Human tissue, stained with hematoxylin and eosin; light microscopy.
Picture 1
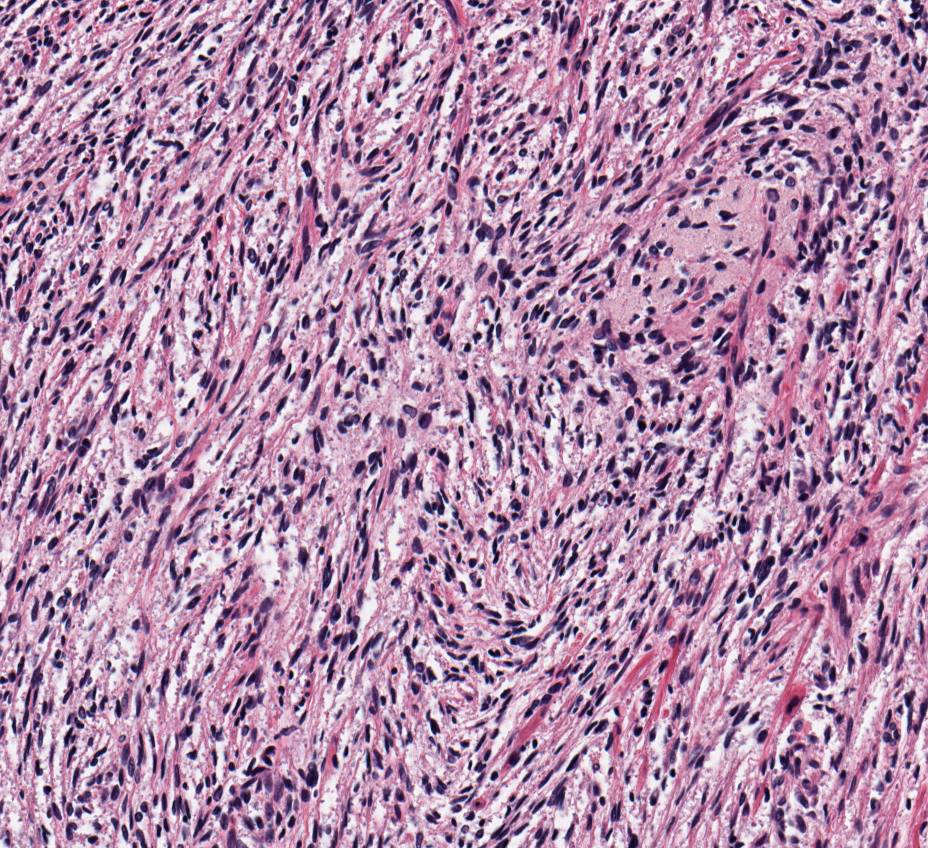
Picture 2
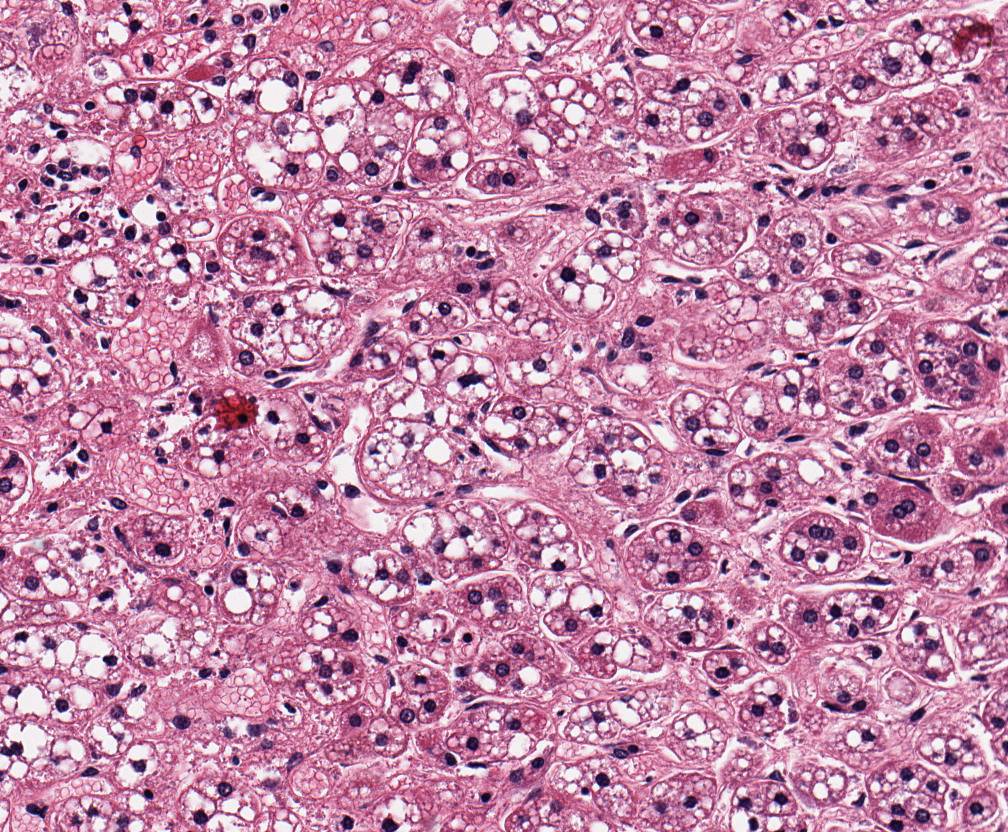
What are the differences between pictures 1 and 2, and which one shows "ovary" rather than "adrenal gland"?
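Assignment first: picture 1 is ovary, picture 2 is adrenal gland. Item one, arrangement: picture 1 is spindle cells throughout, in sweeping, curving, intersecting fascicles, while picture 2 has small rounded nests and short cords divided by thin partitions. Item two, nuclei: those in picture 1 are elongated to oval and dark, whereas in picture 2 the elongated, dark spindle-shaped ones lie in the partitions. Item three, cytoplasm: most cells in picture 2 hold many clear, round vacuoles of varying size, and the nests form no gland lumens. Item four, extras in picture 1: a pale pink, amorphous, nearly cell-free patch at upper right, and brighter pink eosinophilic fibres between cells, clearest toward lower right.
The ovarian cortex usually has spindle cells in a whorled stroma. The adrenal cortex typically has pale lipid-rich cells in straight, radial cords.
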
